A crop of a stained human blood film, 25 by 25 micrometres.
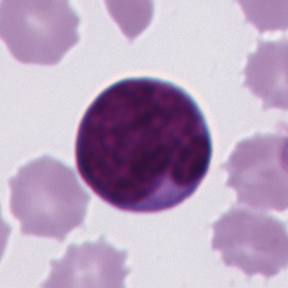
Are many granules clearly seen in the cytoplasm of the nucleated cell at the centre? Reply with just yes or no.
No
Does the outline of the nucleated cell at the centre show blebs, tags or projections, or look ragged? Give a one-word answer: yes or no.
No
